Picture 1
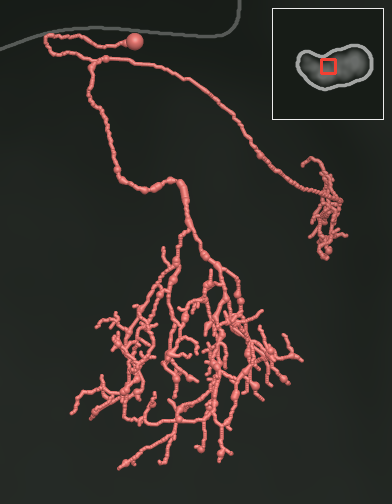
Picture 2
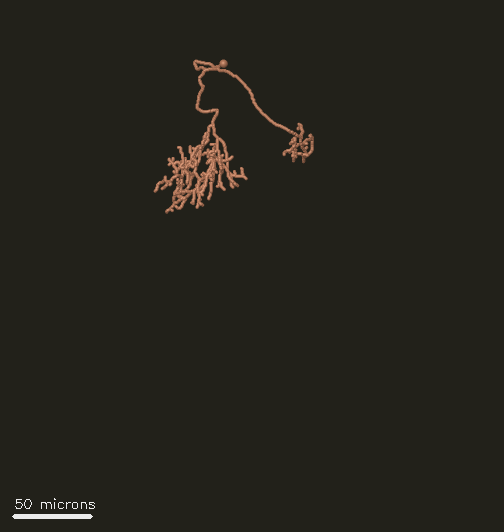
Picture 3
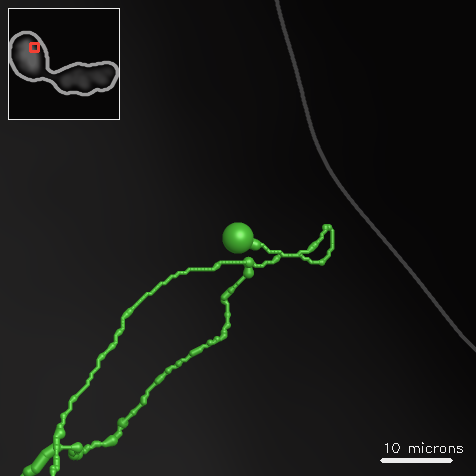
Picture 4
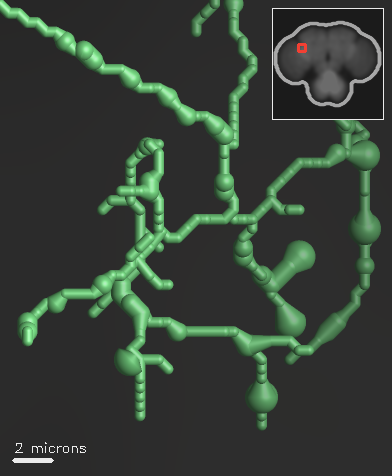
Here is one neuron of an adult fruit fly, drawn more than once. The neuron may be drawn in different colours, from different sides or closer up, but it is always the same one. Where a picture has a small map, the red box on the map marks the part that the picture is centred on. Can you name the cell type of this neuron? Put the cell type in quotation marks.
"MeLo3b"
